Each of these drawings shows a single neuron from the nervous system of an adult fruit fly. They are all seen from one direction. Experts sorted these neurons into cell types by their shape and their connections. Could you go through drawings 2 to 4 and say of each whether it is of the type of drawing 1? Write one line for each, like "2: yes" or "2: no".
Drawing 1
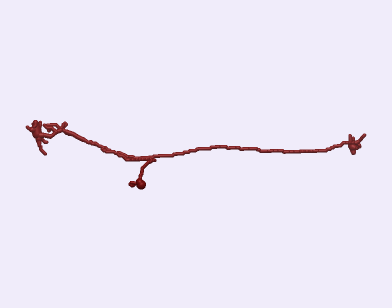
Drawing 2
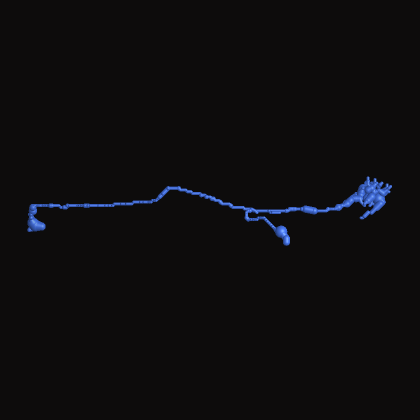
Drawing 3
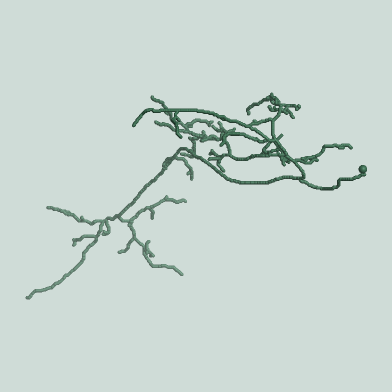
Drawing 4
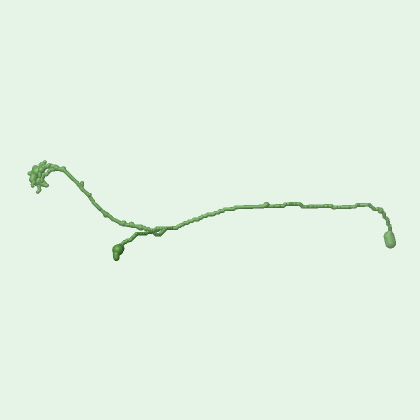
2: no
3: no
4: yes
